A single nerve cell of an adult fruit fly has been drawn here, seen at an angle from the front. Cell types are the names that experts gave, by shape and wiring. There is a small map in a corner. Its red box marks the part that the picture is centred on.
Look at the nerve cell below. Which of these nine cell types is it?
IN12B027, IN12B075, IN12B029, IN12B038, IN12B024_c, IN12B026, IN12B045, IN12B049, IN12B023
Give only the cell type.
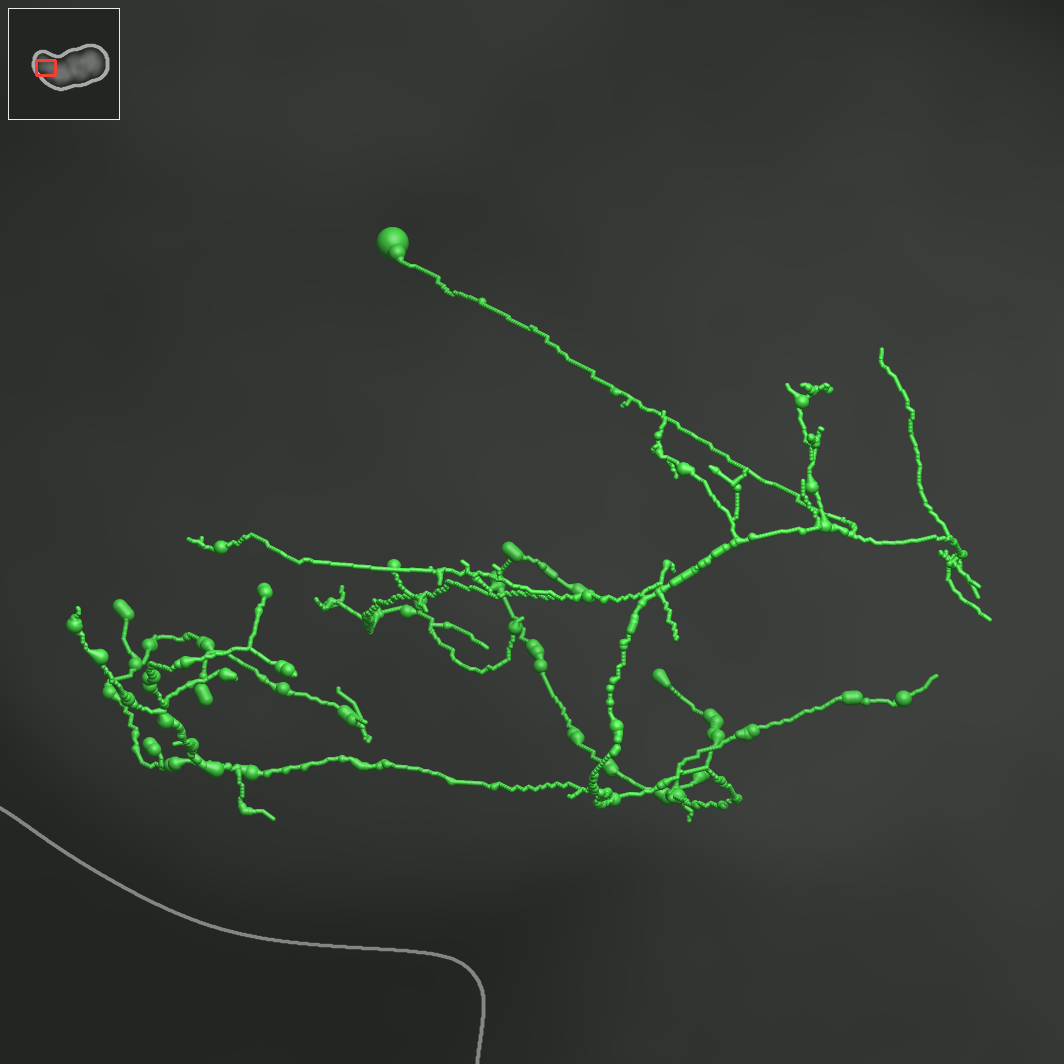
IN12B038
